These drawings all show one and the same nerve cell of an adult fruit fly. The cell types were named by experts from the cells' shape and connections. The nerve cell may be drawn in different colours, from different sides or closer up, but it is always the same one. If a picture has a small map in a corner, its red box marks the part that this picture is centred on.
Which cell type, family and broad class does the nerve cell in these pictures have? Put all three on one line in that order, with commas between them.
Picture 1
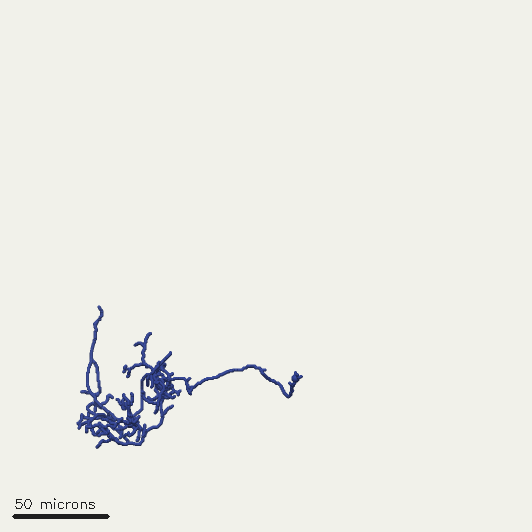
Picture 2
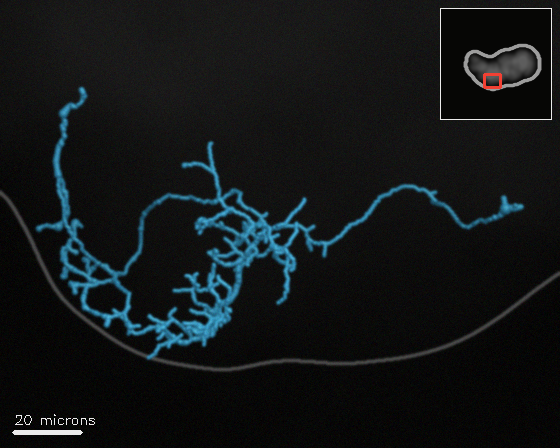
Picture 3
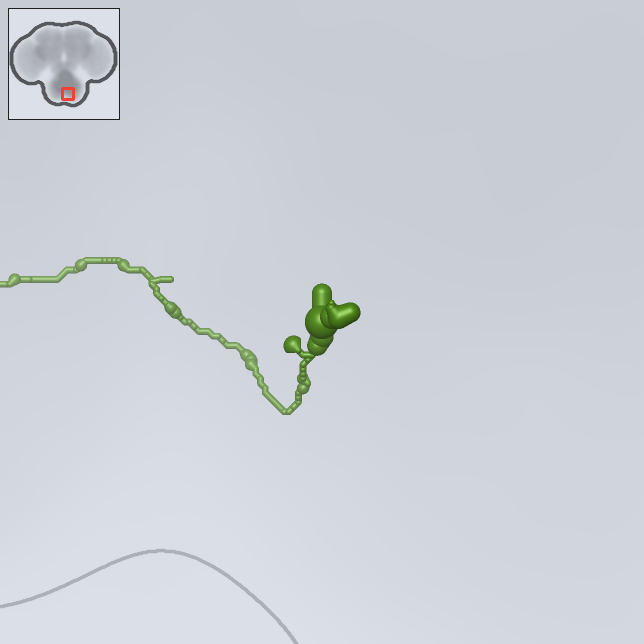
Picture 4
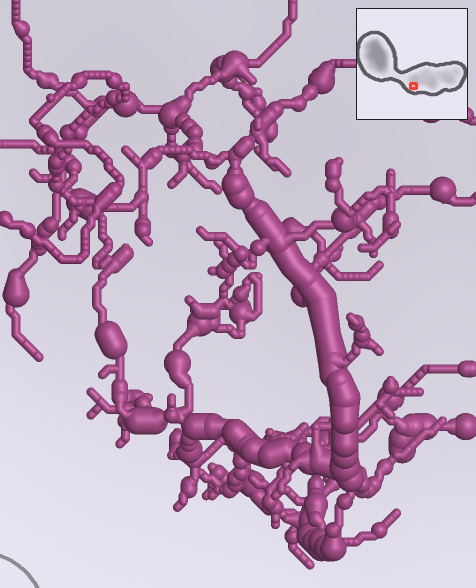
IN14A015, hemilineage 14A, nerve-cord intrinsic neuron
